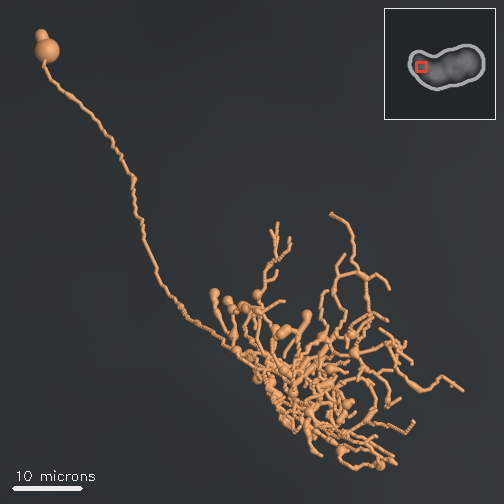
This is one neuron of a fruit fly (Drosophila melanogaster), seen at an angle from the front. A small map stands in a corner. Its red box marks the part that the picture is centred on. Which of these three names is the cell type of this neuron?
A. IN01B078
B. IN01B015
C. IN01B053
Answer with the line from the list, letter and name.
A. IN01B078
